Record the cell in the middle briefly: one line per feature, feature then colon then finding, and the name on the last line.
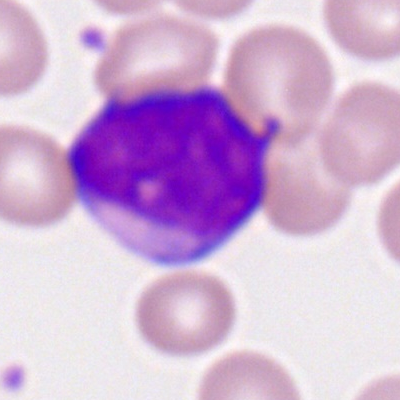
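Nucleus: one unlobed mass filling most of the cell
Cytoplasm: a narrow band, widest along the lower edge
Colour: pale lilac-blue cytoplasm
Edge: a small purple knob jutting out at the upper right
Name: myeloblast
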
